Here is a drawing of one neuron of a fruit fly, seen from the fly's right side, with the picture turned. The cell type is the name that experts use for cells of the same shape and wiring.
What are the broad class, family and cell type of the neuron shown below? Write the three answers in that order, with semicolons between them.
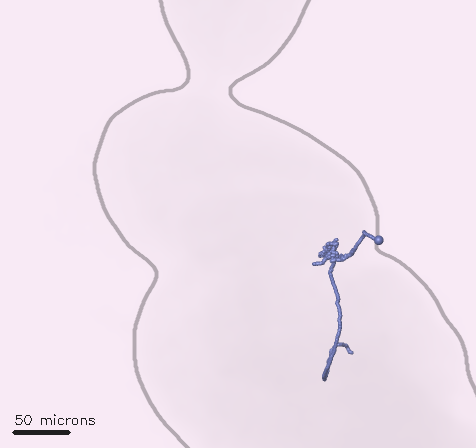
visual projection neuron; LoVP; LoVP12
